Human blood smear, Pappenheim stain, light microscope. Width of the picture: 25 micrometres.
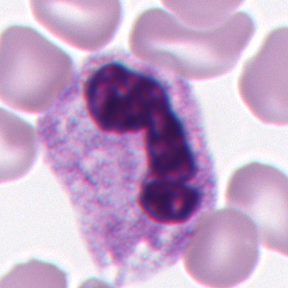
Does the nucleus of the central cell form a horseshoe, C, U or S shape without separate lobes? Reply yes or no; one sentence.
Yes, a curved band without separate lobes is the shape of the nucleus.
